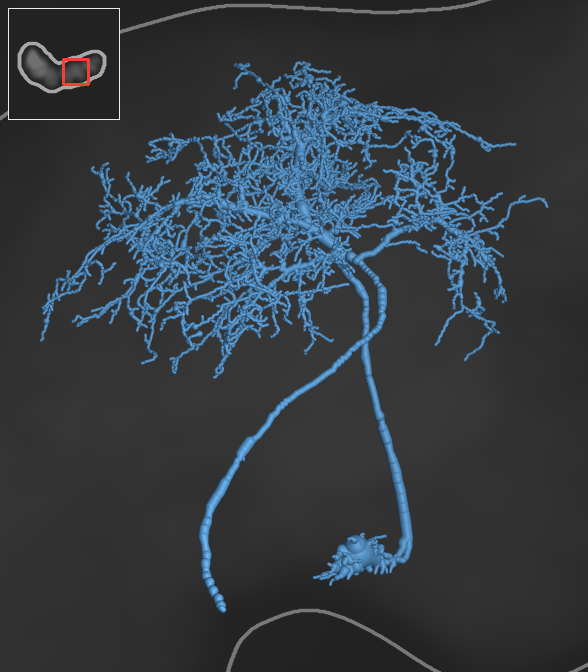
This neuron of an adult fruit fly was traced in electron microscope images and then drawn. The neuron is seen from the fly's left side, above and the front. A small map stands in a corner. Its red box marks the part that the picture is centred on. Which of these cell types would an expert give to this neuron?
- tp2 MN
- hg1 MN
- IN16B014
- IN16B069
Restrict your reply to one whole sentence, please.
By cell type, this neuron is classified as tp2 MN.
